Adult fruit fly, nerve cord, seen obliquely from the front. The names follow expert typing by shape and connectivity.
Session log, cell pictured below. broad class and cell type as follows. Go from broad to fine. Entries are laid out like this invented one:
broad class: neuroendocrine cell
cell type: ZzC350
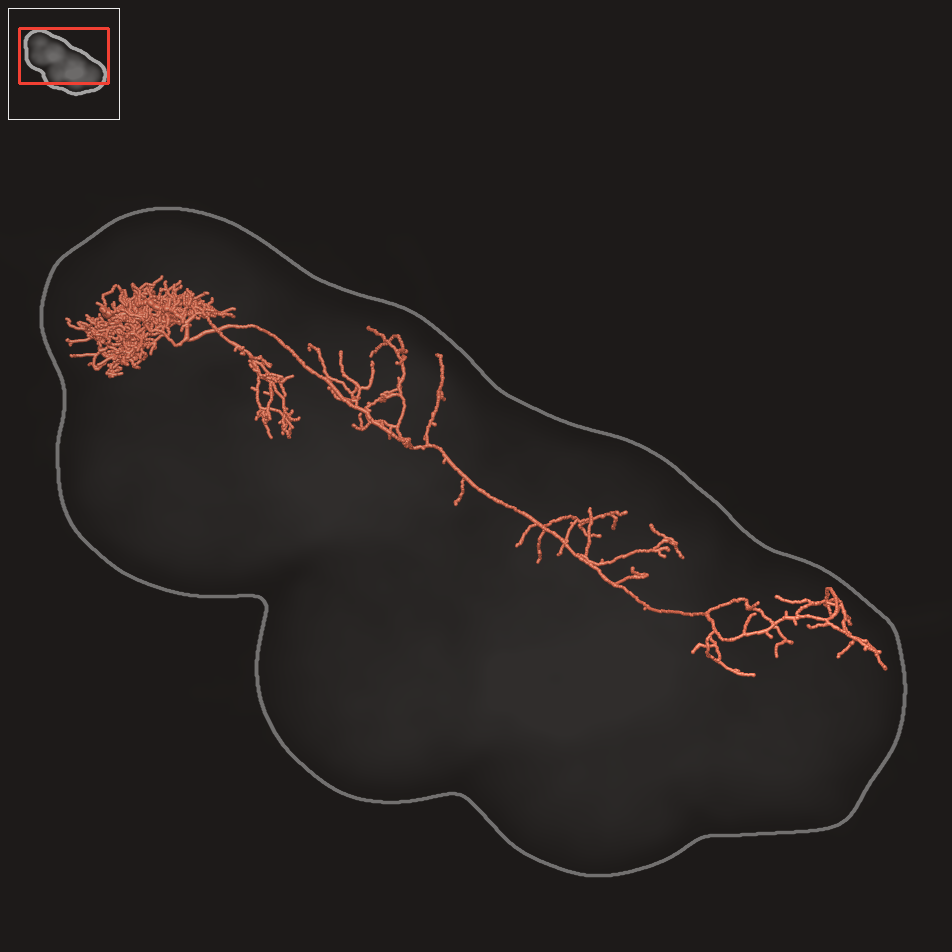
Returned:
broad class: nerve-cord intrinsic neuron
cell type: INXXX096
